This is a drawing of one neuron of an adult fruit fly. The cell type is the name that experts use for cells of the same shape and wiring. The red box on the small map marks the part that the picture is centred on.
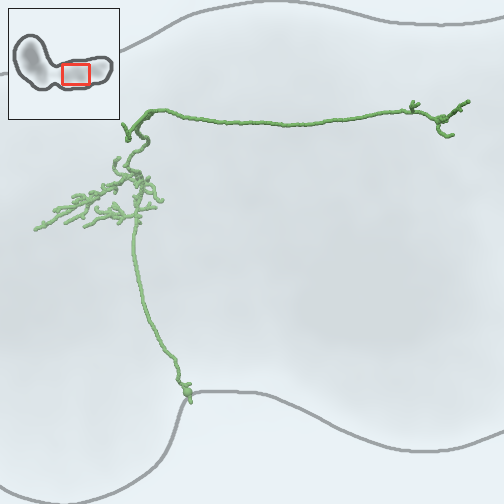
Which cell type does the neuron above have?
IN06A113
